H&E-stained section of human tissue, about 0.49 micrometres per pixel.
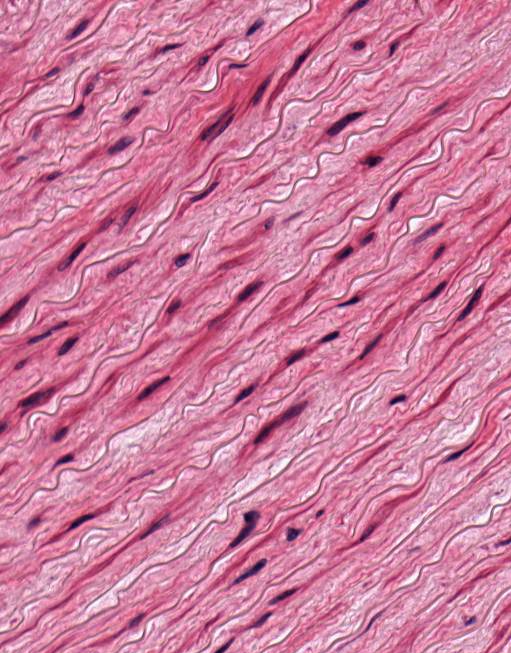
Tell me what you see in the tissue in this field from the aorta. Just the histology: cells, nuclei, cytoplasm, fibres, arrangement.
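Many of the thin fibre bands follow a wavy, undulating course. The nuclei are elongated and dark purple, with their long axes parallel to the fibres. They are scattered singly and fairly evenly across the whole field.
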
